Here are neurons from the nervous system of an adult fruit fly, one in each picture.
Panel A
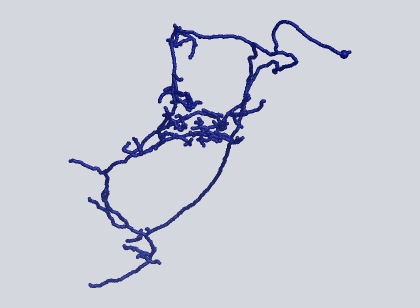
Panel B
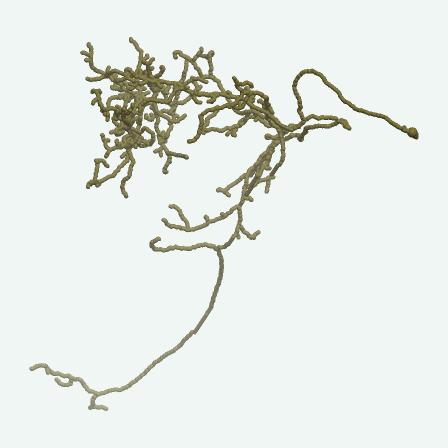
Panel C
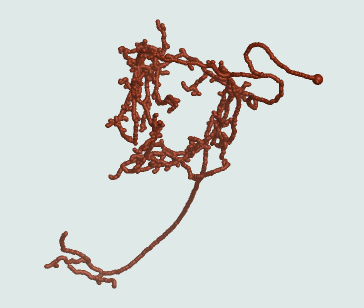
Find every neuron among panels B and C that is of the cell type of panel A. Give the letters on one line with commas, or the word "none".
none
